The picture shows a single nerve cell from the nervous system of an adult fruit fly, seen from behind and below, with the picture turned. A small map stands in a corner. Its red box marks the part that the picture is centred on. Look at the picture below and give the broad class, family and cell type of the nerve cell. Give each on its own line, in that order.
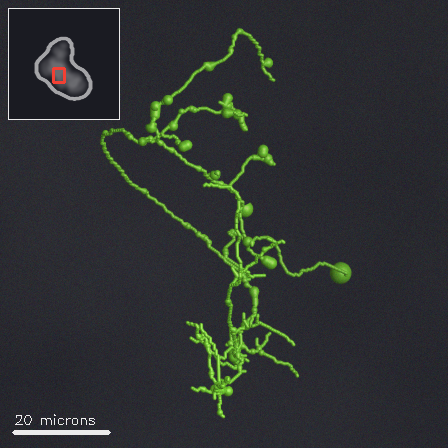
nerve-cord intrinsic neuron
hemilineage 09A
IN09A096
